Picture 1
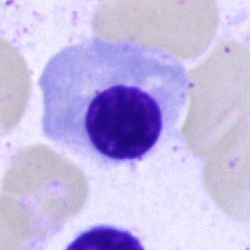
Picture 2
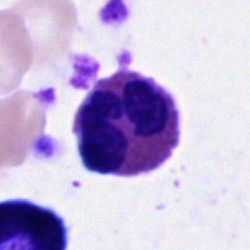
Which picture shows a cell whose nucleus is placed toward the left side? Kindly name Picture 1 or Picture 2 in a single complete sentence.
Picture 2 holds the cell with most cytoplasm to the right of its nucleus.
